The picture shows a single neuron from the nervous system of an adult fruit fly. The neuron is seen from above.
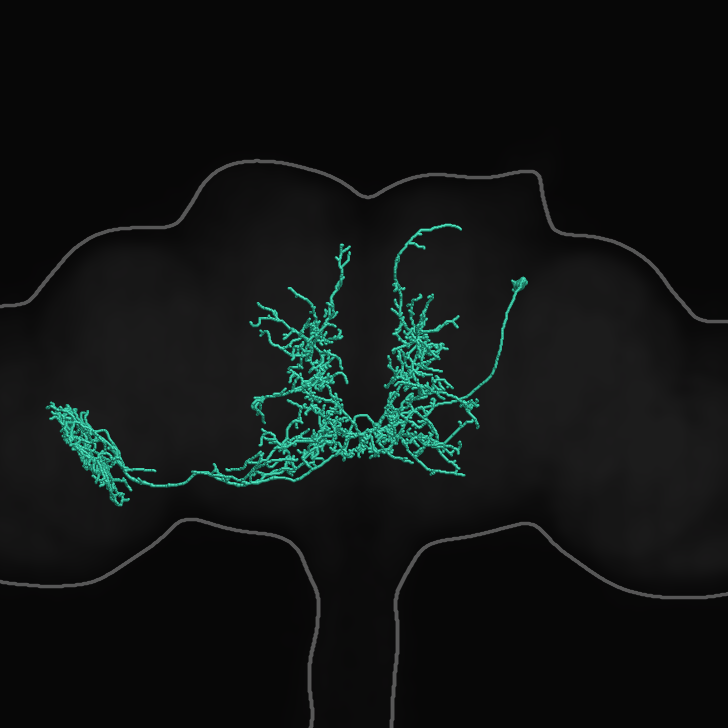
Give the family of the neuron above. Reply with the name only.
LoVC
